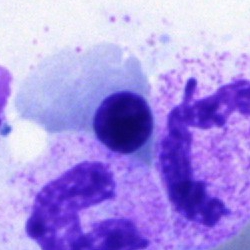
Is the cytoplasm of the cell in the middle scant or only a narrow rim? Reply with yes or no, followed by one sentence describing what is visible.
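No. The cytoplasm covers a much larger area than the nucleus.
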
